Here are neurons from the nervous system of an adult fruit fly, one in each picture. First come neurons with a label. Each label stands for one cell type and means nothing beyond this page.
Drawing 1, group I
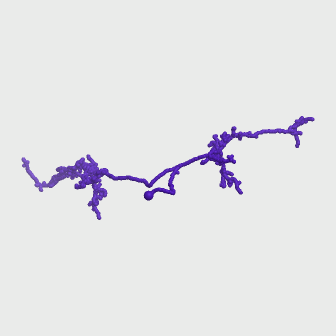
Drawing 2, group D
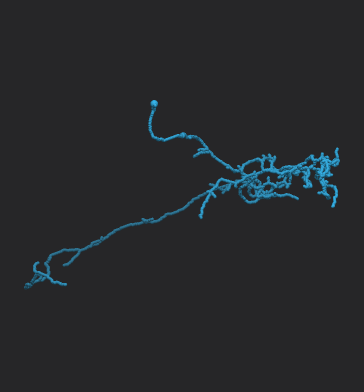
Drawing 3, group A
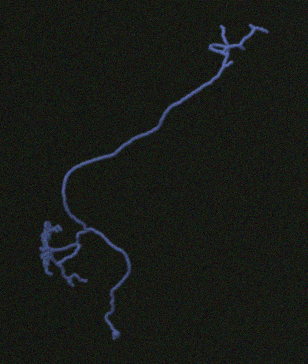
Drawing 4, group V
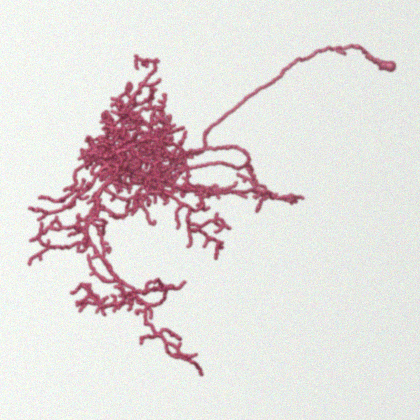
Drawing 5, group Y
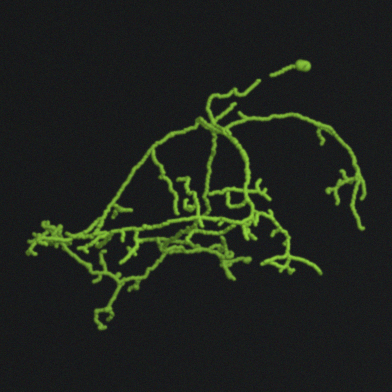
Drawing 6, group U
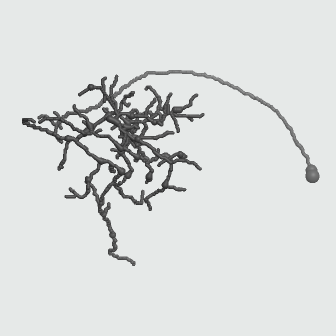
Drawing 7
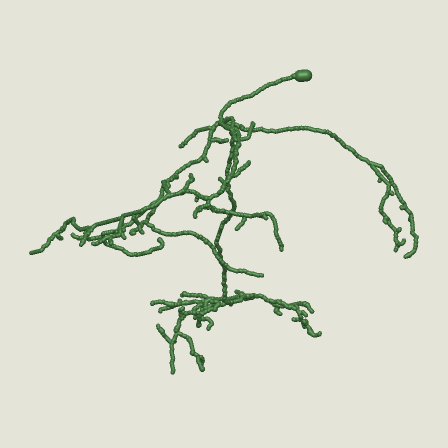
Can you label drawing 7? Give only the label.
group Y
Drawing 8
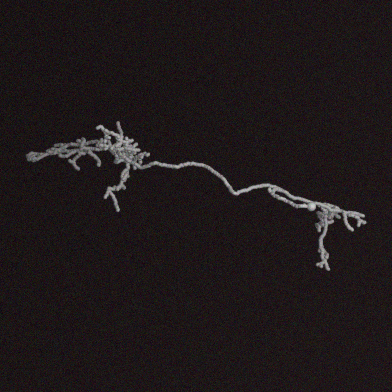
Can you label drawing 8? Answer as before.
group I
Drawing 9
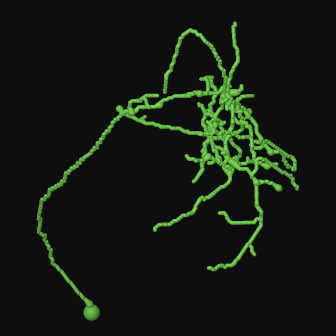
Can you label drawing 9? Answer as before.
group U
